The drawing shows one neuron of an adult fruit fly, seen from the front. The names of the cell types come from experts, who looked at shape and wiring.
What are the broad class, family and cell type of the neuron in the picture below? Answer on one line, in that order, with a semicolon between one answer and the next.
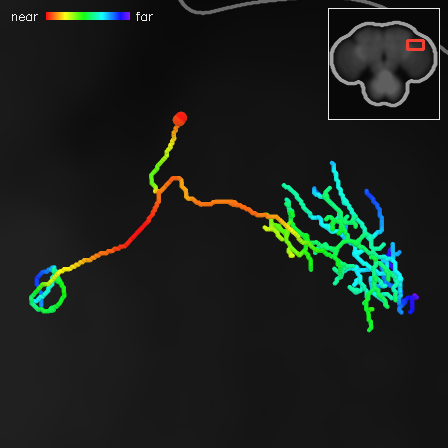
optic-lobe intrinsic neuron; MeLo; MeLo6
